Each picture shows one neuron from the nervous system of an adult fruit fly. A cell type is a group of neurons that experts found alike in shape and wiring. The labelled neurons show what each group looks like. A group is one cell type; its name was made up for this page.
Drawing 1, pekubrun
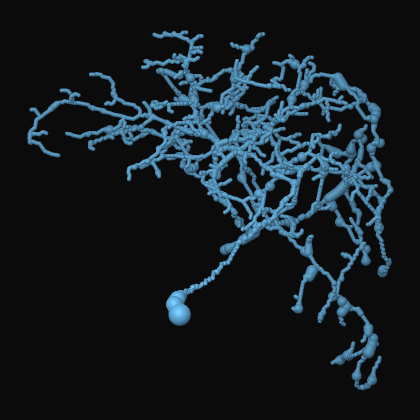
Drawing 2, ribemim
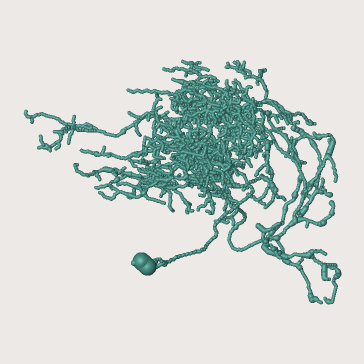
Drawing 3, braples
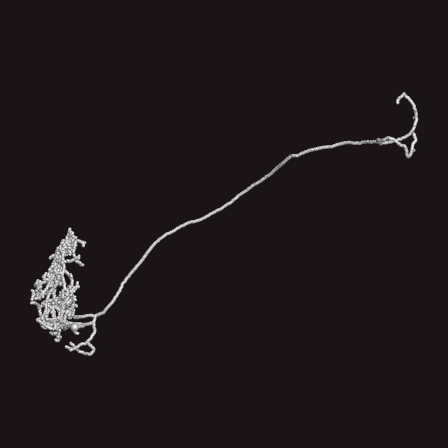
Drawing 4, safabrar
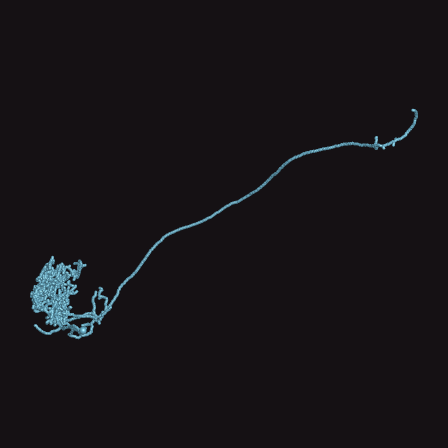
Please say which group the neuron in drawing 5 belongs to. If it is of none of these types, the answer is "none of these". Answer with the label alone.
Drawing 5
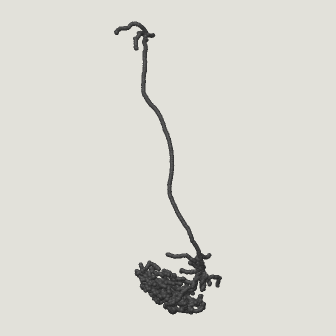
safabrar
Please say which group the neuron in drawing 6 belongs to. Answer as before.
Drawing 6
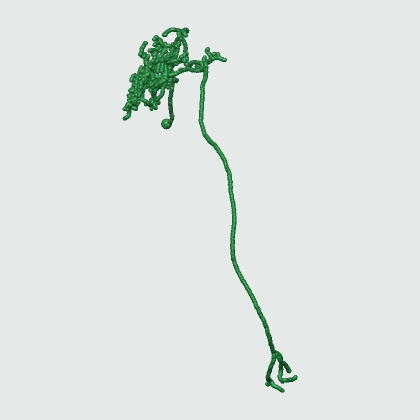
braples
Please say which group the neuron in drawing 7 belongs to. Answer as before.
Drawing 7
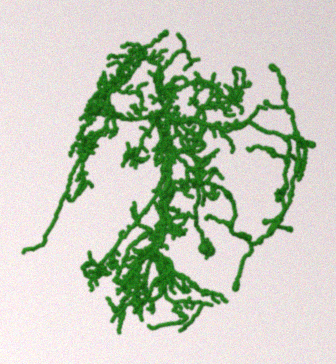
none of these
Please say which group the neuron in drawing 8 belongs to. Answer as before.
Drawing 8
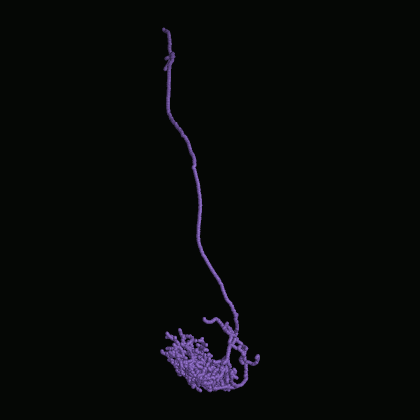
safabrar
